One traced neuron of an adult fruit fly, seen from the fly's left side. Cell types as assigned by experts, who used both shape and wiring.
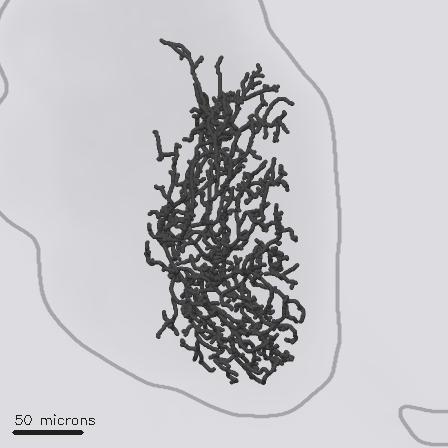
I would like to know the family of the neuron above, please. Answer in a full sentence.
The family is MeVP.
